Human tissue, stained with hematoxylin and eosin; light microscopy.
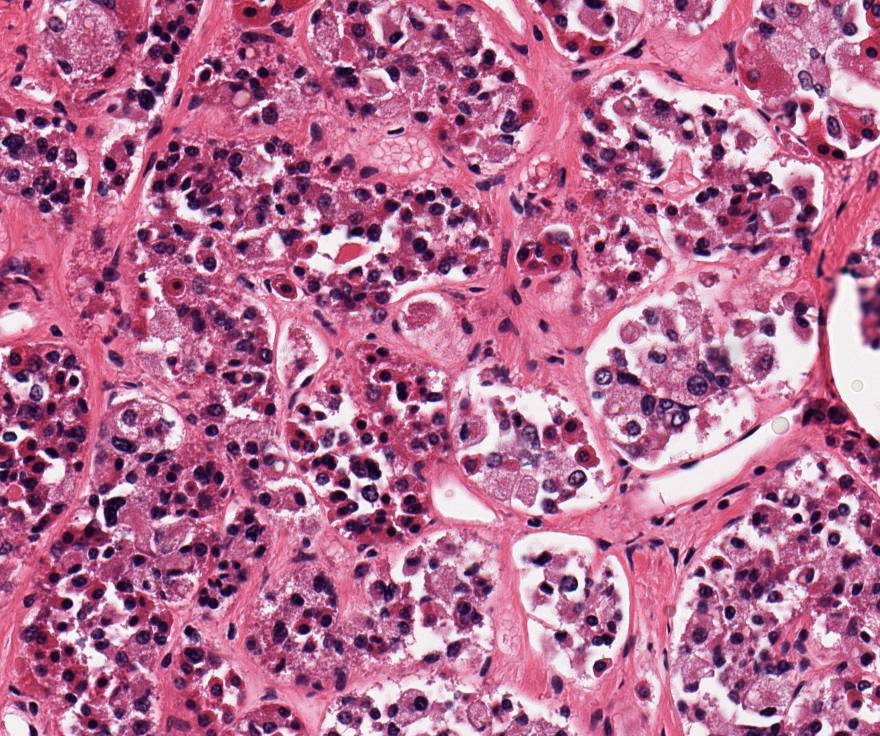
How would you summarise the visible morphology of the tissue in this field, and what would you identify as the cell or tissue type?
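Arrangement: throughout, cells sit in rounded nests divided by thin pink fibrous septa. Cytoplasm: bright red in some cells, paler, pink-purple and granular in others, mixed within nests. Nuclei: larger cells in a nest right of centre show pale vesicular nuclei with prominent nucleoli. Vacuolation: a few upper-centre cells have bubbly pale cytoplasm. This is pituitary.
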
